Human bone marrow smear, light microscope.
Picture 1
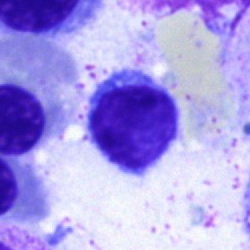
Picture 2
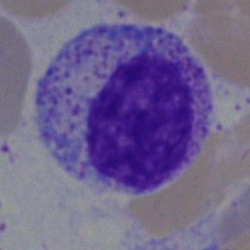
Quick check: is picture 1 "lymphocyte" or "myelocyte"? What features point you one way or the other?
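Of the two, the first picture holds a lymphocyte and the second a myelocyte. In the lymphocyte the nucleus fills most of the cell, so the cytoplasm is only a thin rim, seen best as a crescent along the upper left.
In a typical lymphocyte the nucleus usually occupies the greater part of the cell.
In the myelocyte, whose outline is roughly round, the nucleus sits off-centre toward the right side. The cytoplasm differs in colour: blue in the lymphocyte, pale greyish-blue in the myelocyte.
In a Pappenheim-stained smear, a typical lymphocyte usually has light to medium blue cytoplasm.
It differs in content too: the lymphocyte's cytoplasm shows no granules, while dark purple granules are scattered through the myelocyte's. Both nuclei stain deep purple; in the lymphocyte the chromatin is dense, and no nucleoli can be made out.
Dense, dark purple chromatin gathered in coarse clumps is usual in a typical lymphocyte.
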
